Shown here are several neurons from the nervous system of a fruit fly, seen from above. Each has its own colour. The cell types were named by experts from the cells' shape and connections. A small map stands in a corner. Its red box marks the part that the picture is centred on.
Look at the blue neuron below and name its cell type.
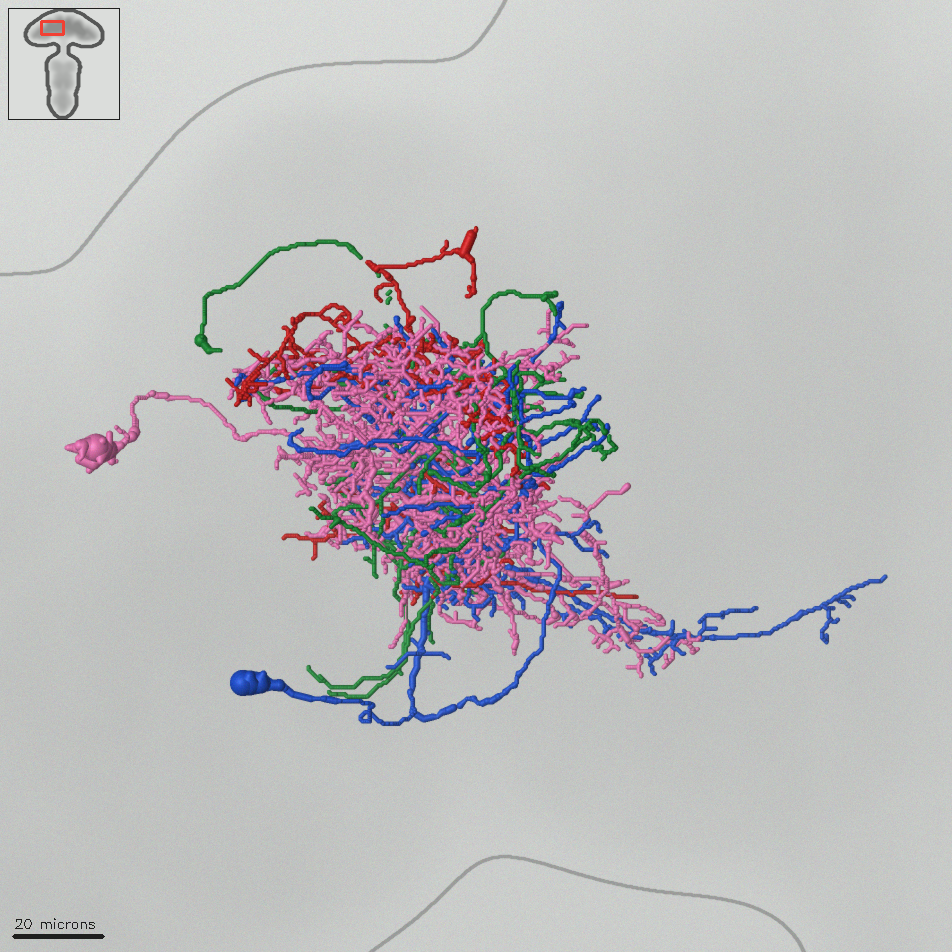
SLP321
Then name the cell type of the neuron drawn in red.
CB2285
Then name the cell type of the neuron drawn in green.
SLP160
